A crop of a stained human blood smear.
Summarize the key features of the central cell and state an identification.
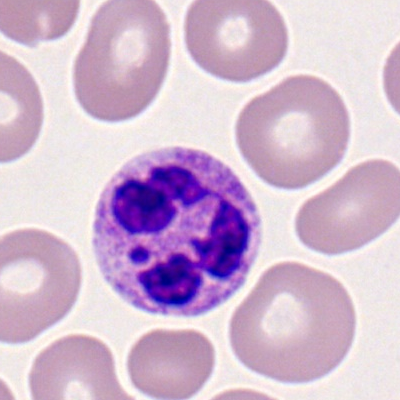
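See how round and smooth the outline is on this one. The nucleus breaks up into several separate lobes, and you won't find any nucleoli in it. Fine, small granules fill the cytoplasm. So it's a segmented neutrophil.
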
